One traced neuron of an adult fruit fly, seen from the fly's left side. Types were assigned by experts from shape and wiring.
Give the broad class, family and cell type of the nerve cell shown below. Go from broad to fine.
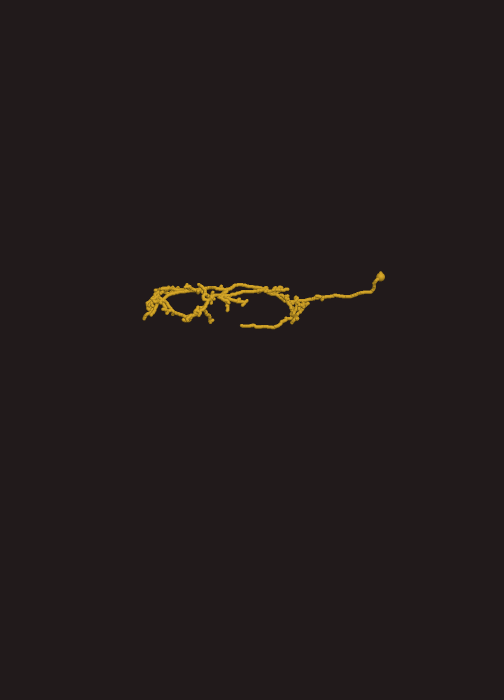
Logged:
nerve-cord intrinsic neuron; hemilineage 03B; IN03B067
